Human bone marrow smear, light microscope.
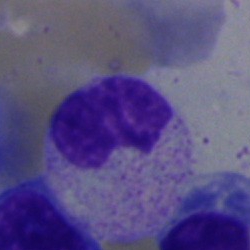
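Metamyelocyte, the cell in the middle of this stained human bone marrow smear under the light microscope. Checked in turn, its outline is roughly round. Its nucleus is kidney-shaped, with an indentation on its lower side. That nucleus sits in the upper part of the cell, leaving most of the cytoplasm below it. Last on the list, the chromatin is dense, dark purple and clumped.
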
